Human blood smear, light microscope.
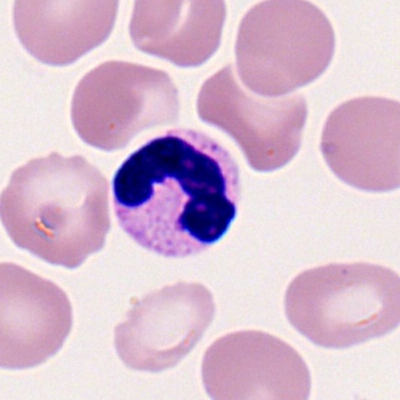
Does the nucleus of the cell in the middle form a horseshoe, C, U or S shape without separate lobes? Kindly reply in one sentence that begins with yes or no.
Yes, shaped as a curved band, its nucleus has no separate lobes.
